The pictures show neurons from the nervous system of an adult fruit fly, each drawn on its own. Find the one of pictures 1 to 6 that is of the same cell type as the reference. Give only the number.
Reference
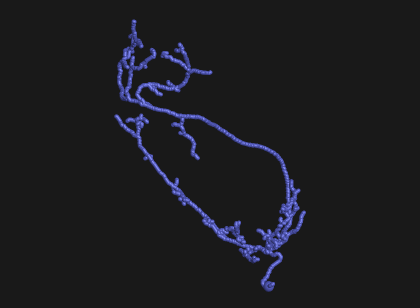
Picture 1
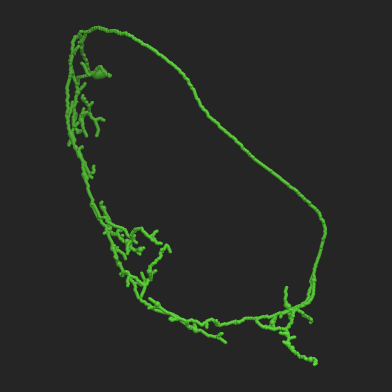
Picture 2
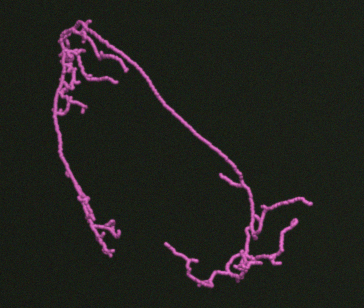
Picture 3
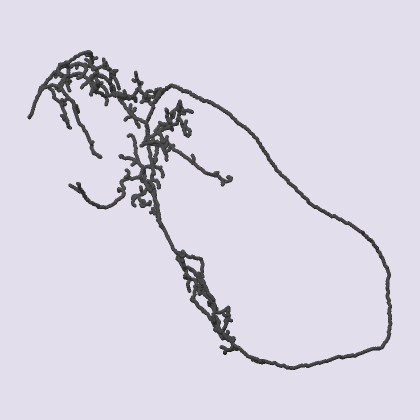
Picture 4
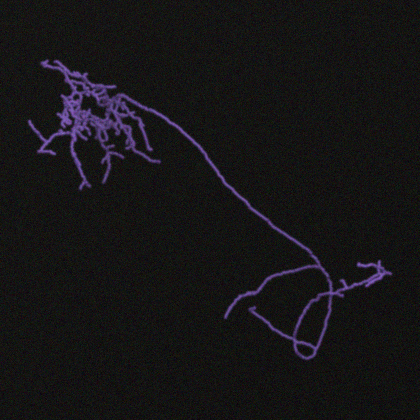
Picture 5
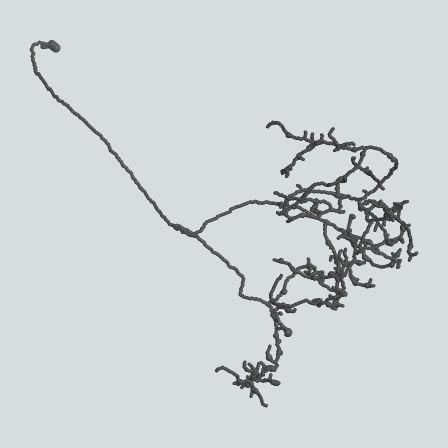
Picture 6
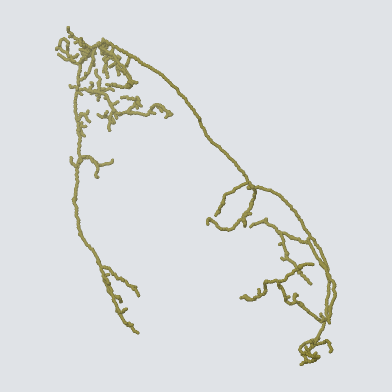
2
